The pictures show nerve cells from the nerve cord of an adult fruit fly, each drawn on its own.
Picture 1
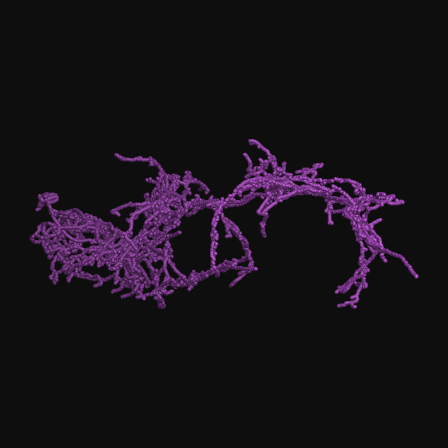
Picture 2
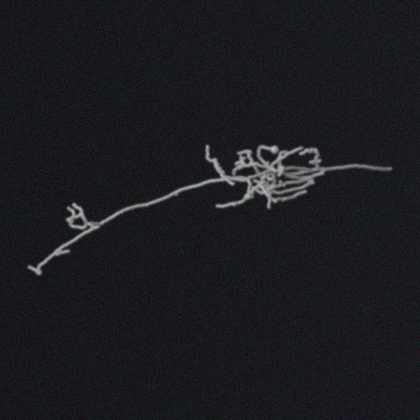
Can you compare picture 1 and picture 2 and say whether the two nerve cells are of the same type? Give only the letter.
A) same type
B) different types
B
